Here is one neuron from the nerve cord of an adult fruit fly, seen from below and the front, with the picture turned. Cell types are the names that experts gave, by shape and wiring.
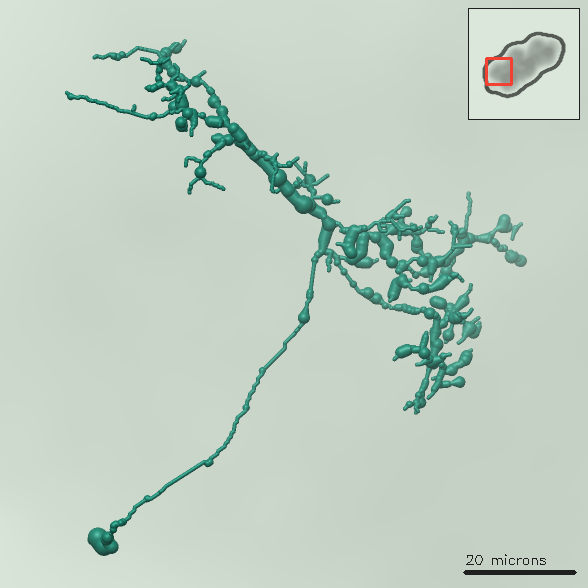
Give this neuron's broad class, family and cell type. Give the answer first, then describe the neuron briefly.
It is a nerve-cord intrinsic neuron. Its family is hemilineage 09A. It is of cell type IN09A039. From top to bottom in the picture it spans about 95 microns. Dozens of branch ends can be seen.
